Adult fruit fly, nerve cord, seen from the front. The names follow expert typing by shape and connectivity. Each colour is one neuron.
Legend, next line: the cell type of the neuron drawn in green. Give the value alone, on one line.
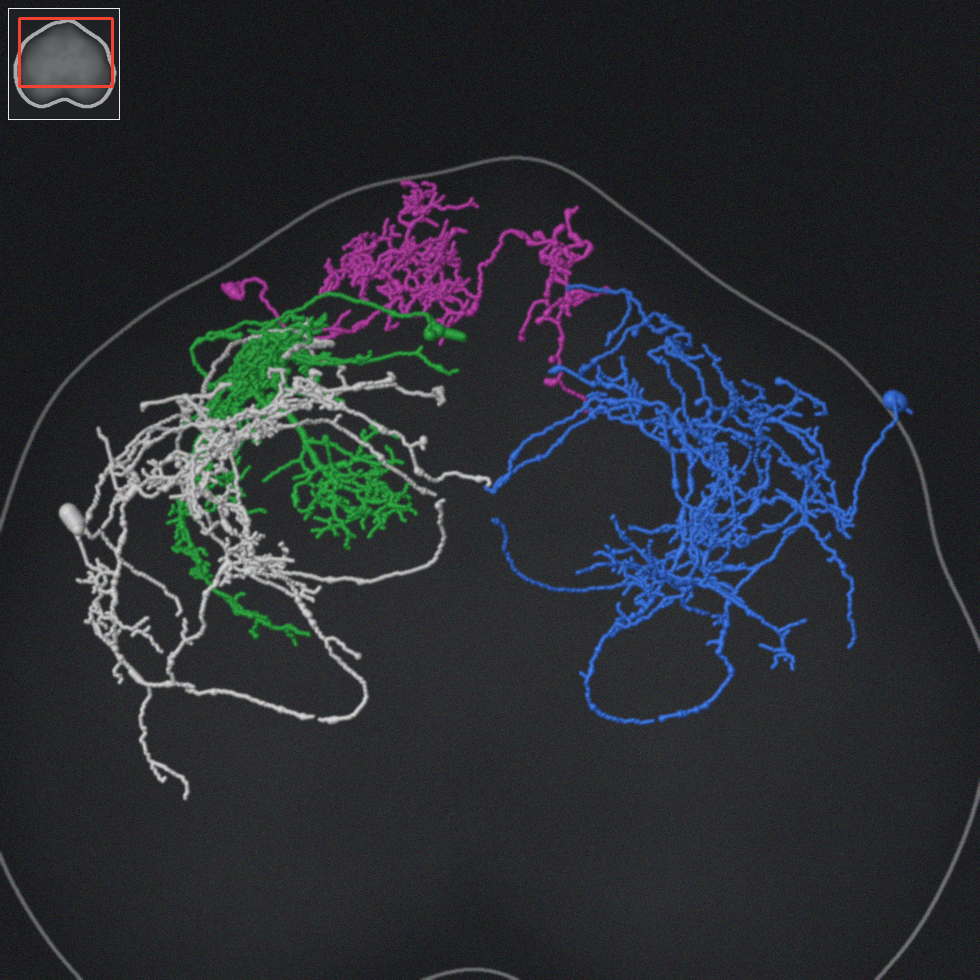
IN17A060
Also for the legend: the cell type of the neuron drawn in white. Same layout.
IN17A075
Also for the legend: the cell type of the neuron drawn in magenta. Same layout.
IN06A134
